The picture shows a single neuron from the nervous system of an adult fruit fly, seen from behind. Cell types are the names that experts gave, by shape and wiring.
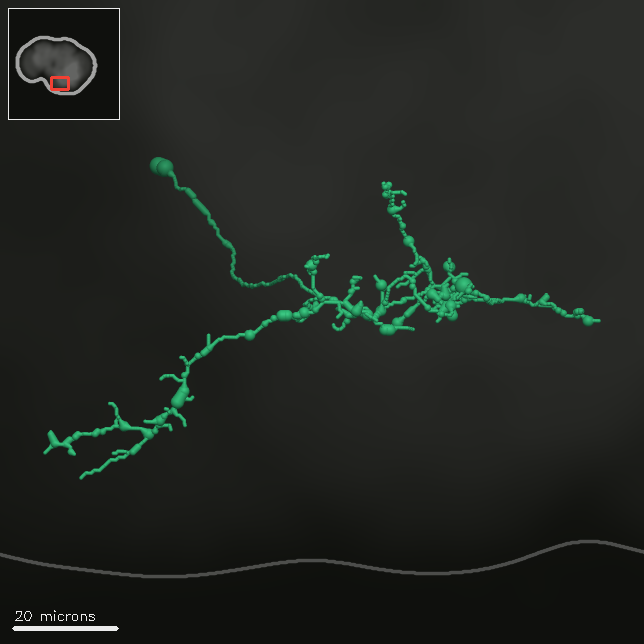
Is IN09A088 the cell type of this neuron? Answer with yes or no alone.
no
